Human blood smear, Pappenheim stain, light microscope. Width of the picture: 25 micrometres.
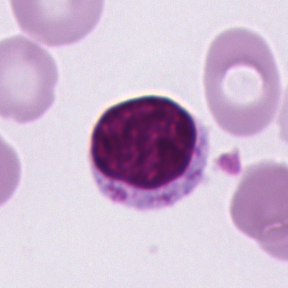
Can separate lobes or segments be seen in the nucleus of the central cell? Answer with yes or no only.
No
